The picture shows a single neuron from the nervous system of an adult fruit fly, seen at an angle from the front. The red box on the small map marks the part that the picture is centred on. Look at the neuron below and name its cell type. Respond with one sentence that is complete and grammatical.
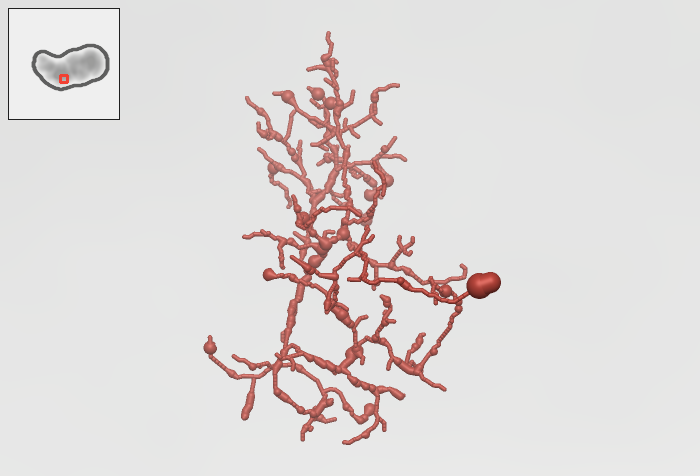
The cell type held by this neuron is Mi14.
